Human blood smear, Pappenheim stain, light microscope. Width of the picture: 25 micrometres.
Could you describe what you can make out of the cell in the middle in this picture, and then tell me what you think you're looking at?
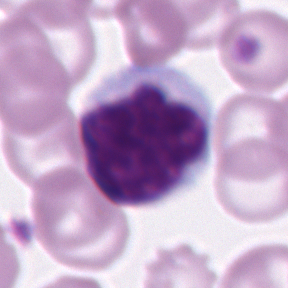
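Look first at the outline: it is round and smooth. Now follow the edge of the nucleus, which is irregular and notched rather than smooth. The chromatin is dark purple and coarsely clumped, and you won't find any nucleoli. This is a typical lymphocyte.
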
